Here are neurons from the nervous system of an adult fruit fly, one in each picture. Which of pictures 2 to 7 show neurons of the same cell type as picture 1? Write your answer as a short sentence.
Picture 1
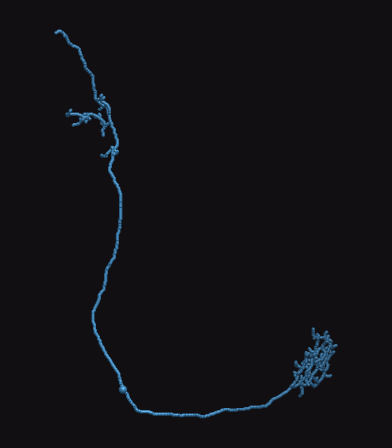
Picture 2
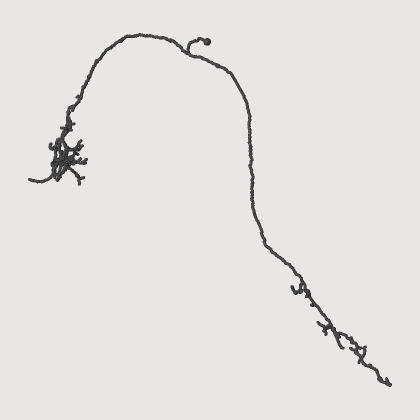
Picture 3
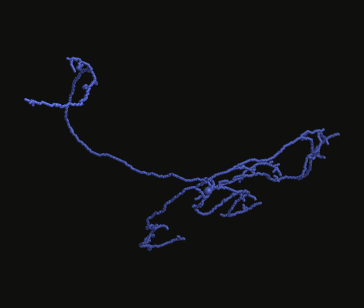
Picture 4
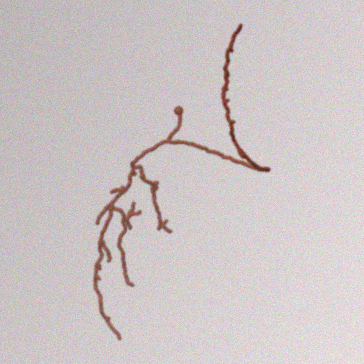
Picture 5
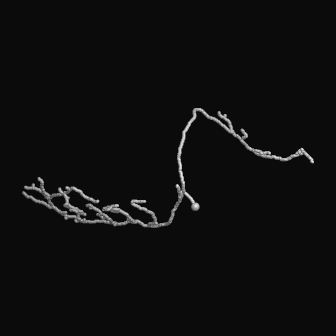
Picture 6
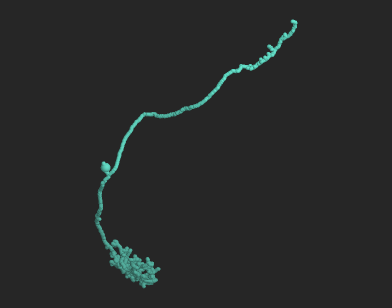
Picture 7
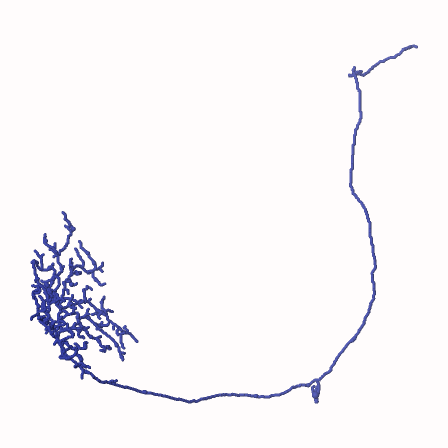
Picture 2 and picture 6 are of the same cell type.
